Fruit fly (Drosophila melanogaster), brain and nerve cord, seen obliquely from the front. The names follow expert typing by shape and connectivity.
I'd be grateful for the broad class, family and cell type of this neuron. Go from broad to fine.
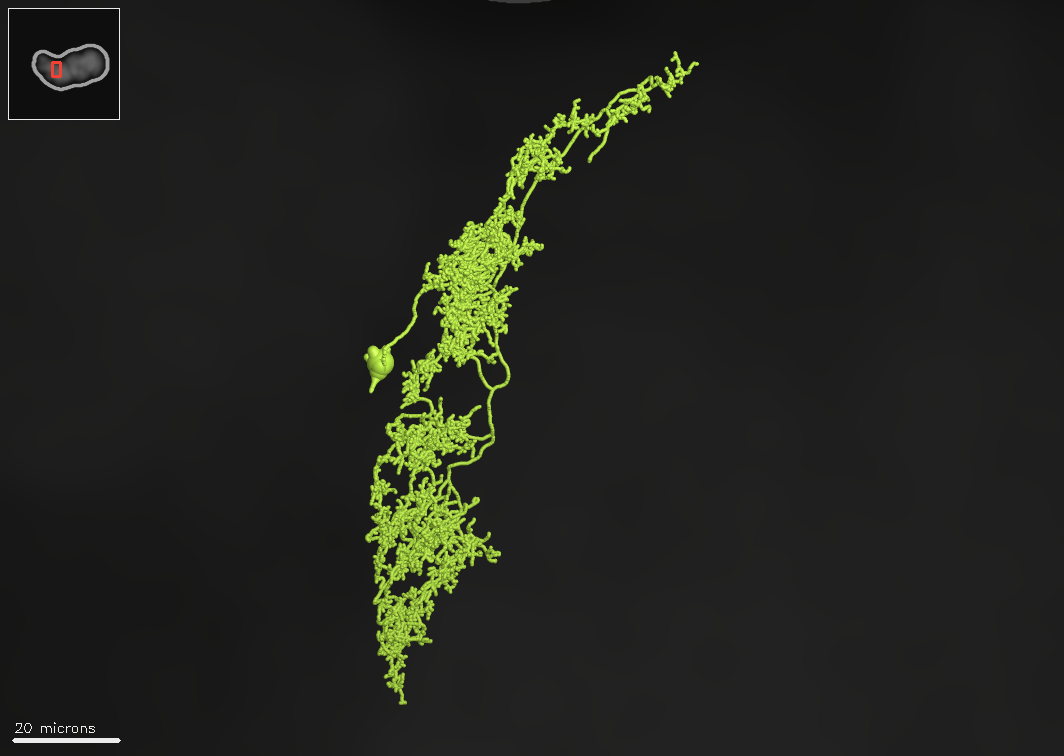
optic-lobe intrinsic neuron; Pm; Pm3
